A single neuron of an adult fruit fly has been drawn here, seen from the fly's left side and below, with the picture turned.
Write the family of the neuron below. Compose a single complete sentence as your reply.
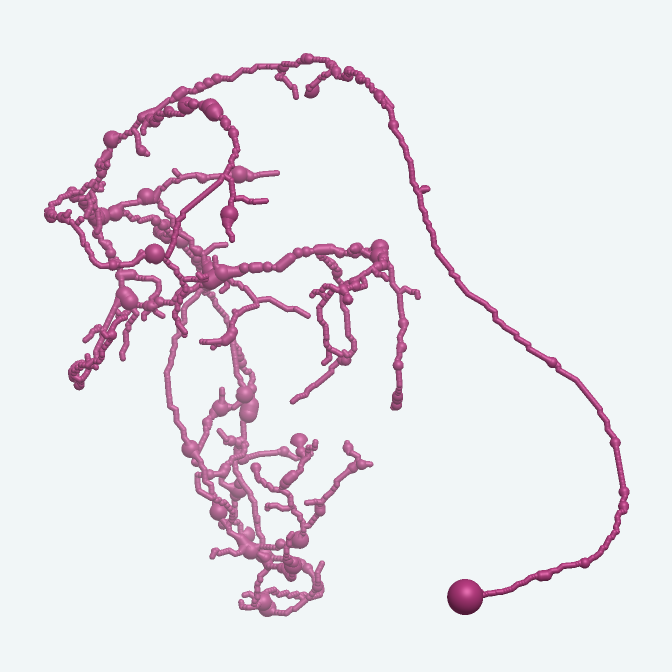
Family-wise, the neuron is hemilineage LHa3.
